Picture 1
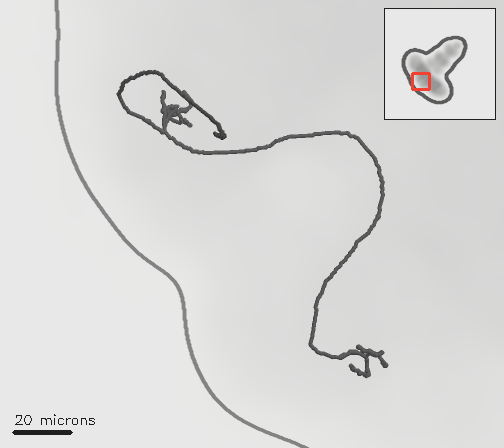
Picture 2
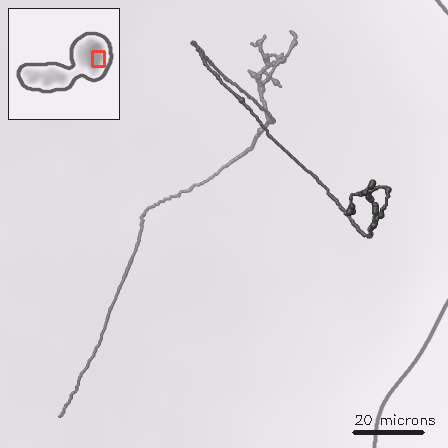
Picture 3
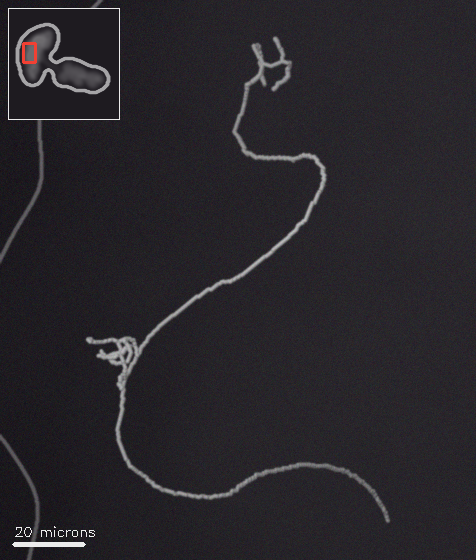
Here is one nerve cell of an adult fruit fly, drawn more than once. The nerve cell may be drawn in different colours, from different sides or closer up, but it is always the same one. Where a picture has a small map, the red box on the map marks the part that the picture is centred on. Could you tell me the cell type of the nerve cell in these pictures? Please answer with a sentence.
The cell type is ORN_VC1.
